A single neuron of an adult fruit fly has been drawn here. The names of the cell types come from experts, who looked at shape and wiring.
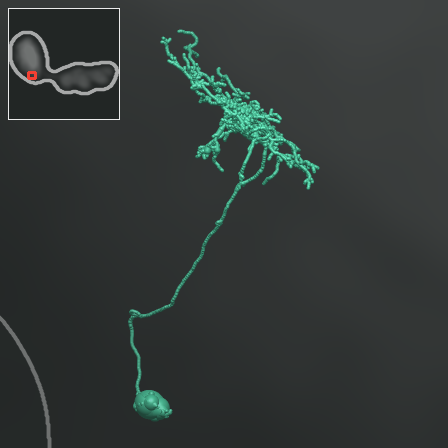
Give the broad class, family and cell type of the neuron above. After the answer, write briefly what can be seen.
Its broad class is optic-lobe intrinsic neuron. Its family is Dm. It is of cell type Dm8a. The picture shows dozens of branch ends. In this view it is taller than it is wide.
